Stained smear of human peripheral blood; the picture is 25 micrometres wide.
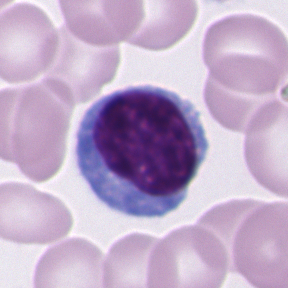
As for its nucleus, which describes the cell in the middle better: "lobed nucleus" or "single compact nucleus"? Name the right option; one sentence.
The nucleus is neither lobed nor band-shaped but one compact round, oval or kidney-shaped mass.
